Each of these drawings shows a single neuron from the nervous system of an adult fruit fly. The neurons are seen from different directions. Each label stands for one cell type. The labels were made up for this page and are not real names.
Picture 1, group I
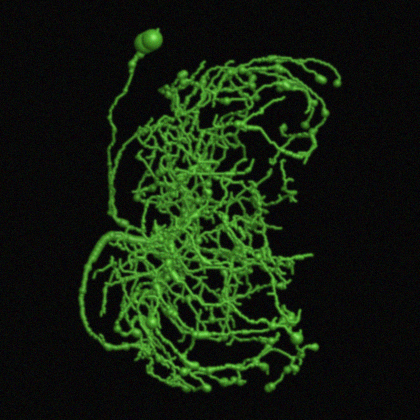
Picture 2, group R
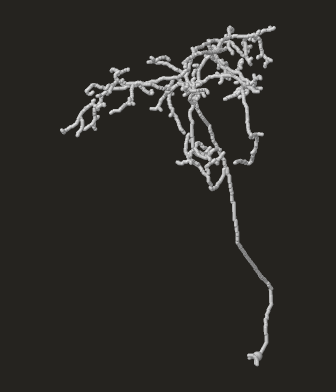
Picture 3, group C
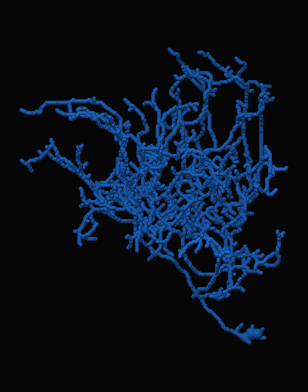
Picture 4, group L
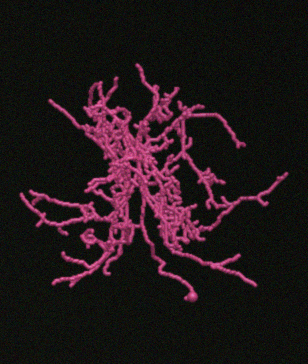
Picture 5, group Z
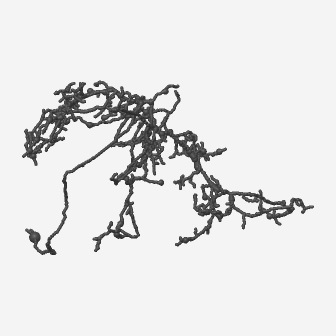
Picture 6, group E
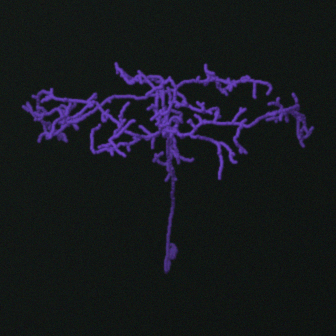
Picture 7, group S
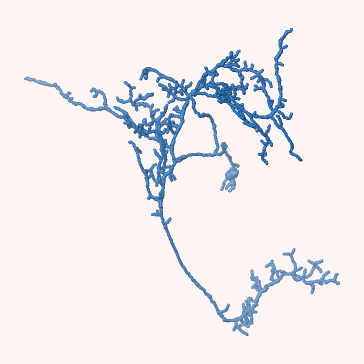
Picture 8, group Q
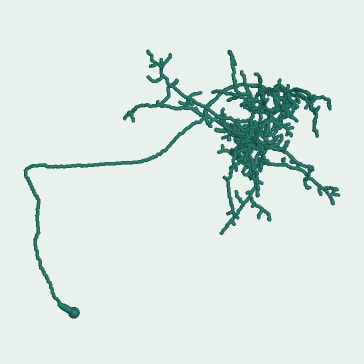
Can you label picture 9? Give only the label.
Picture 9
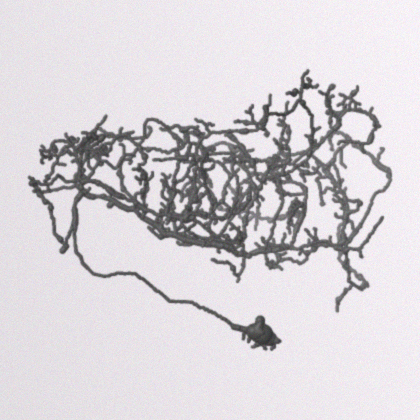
group C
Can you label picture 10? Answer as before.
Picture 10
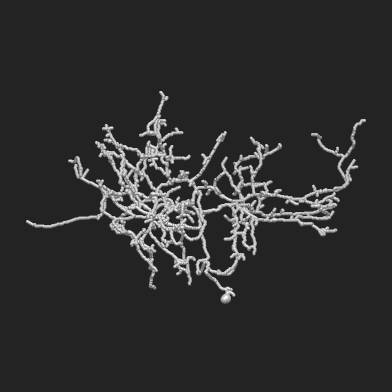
group L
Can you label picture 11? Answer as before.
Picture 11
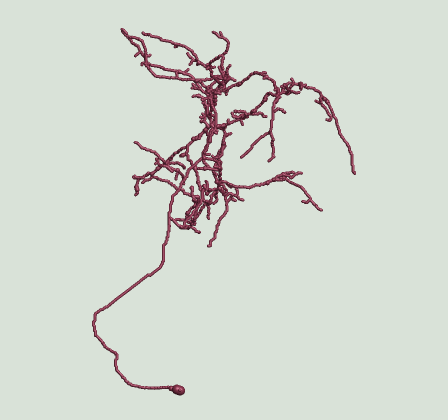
group R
